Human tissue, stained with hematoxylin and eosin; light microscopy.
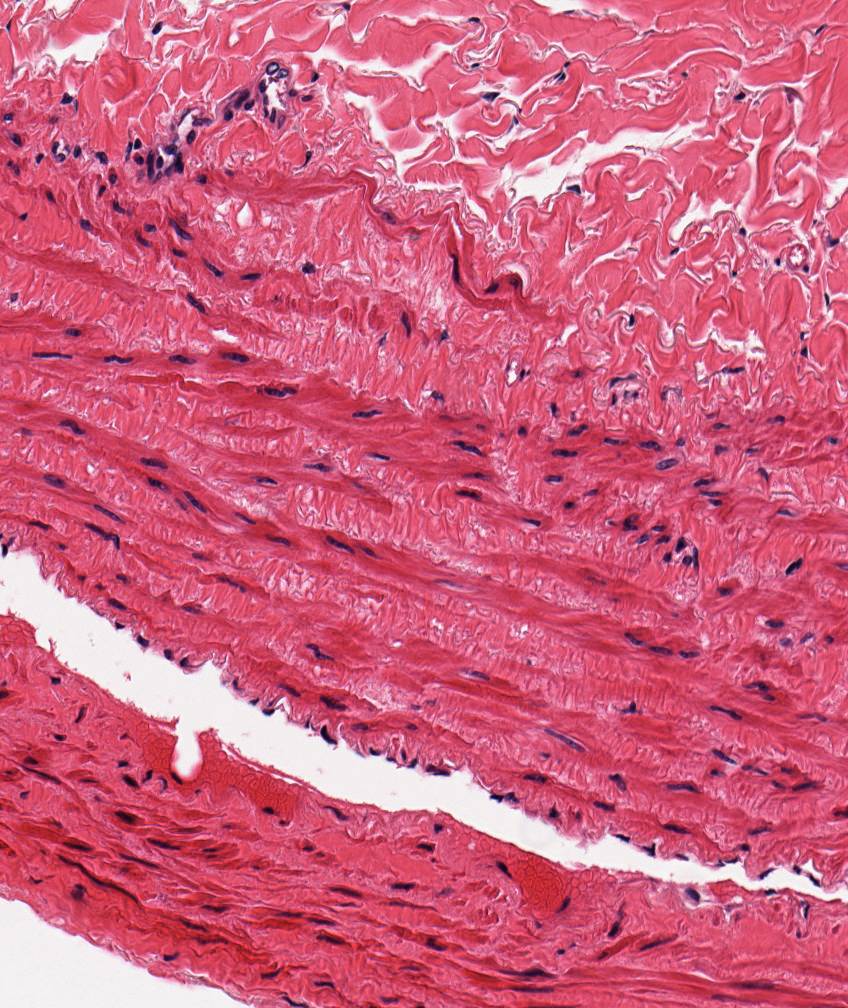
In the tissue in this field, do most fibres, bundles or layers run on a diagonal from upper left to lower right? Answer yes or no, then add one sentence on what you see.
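Yes. Bands of fibres with elongated nuclei run diagonally from upper left to lower right across the middle of the field.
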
